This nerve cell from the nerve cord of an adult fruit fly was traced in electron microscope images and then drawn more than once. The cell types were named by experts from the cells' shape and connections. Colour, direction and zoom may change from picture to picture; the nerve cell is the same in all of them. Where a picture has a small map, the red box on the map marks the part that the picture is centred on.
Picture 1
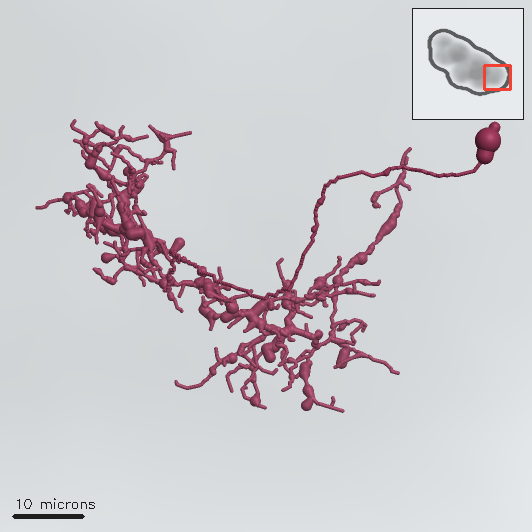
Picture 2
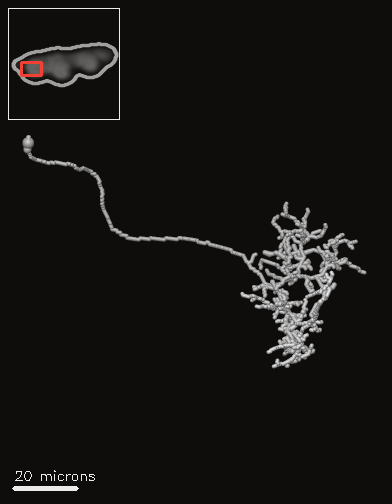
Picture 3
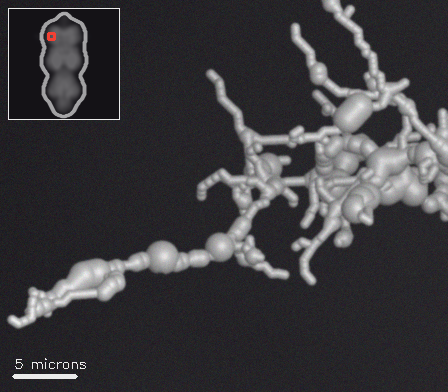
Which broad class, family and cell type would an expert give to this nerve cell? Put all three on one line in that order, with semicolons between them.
nerve-cord intrinsic neuron; hemilineage 09A; IN09A074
